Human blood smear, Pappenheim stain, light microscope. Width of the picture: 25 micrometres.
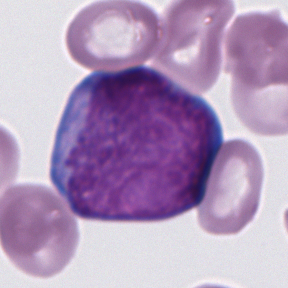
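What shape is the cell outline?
Angular, with several flattened sides; the cell is about 15 micrometres across.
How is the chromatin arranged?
Fine and lacy rather than coarsely clumped.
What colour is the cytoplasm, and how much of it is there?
It is deep blue and forms a narrow rim, widest on the left side, while the nucleus fills about 80% of the cell's area.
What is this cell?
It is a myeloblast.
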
